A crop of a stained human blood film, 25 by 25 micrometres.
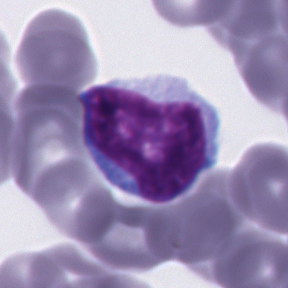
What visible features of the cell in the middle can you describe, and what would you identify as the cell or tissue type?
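In the cell in the middle, the nucleus fills most of the cell and has an irregular, angular outline. The chromatin stains deep purple, with a patchy, uneven texture. No granules are visible in the cytoplasm. The cell is a typical lymphocyte.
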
